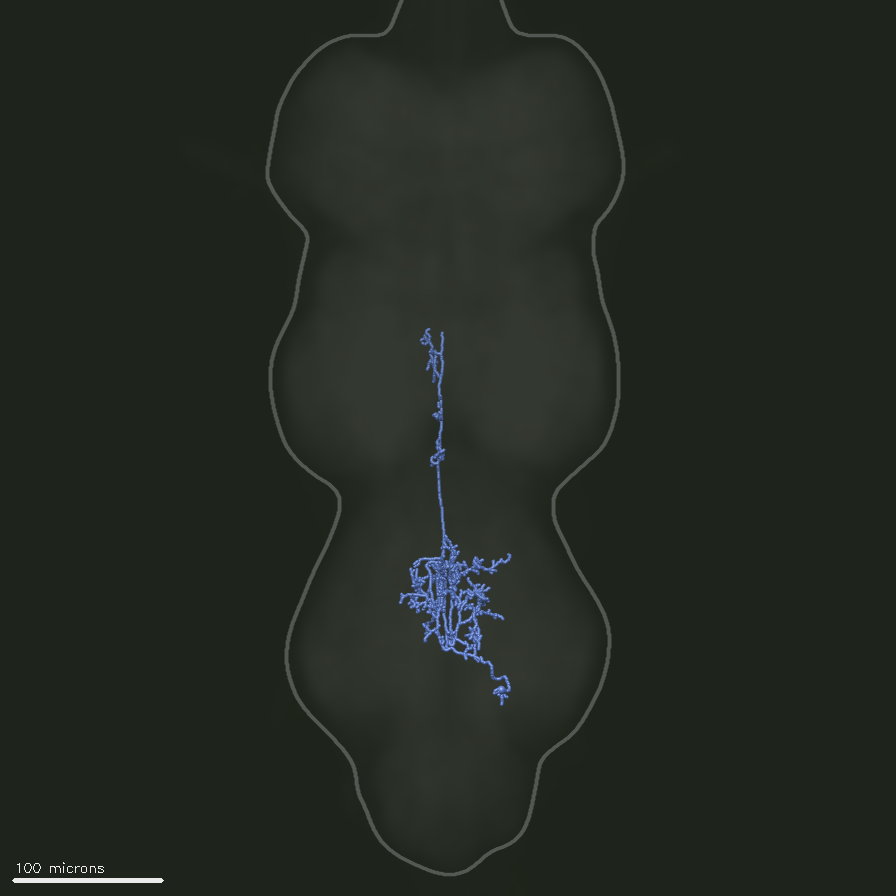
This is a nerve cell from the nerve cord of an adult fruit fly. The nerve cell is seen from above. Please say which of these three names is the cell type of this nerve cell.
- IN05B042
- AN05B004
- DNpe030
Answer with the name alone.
IN05B042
